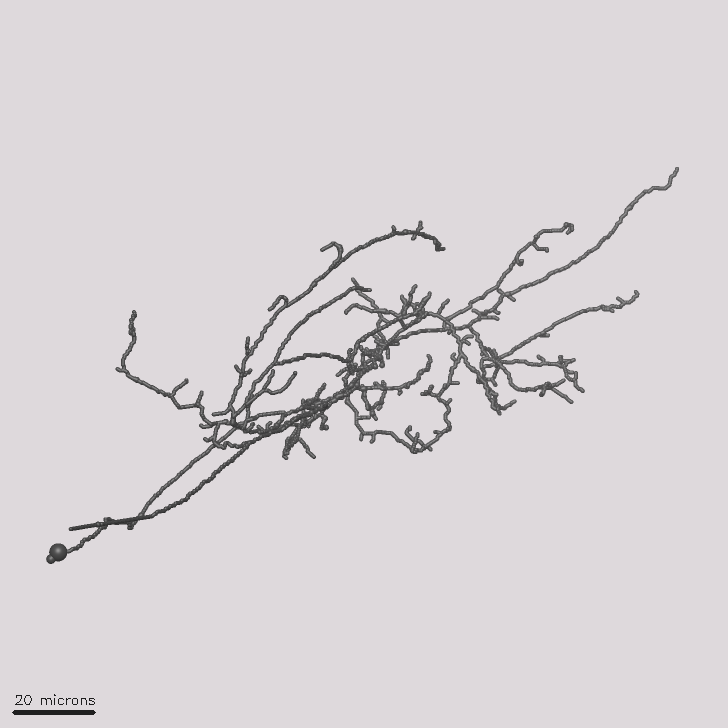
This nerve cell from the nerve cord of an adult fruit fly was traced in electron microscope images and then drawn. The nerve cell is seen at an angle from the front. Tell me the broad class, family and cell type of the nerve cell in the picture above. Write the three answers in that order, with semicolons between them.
ascending neuron; hemilineage 08B; AN08B101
